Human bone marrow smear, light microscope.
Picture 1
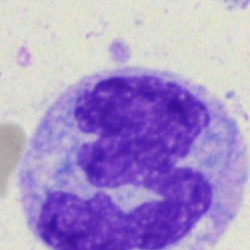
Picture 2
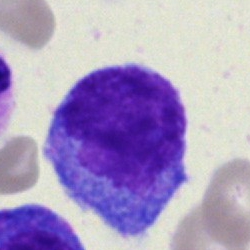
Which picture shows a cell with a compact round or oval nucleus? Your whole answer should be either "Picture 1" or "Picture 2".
Picture 2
